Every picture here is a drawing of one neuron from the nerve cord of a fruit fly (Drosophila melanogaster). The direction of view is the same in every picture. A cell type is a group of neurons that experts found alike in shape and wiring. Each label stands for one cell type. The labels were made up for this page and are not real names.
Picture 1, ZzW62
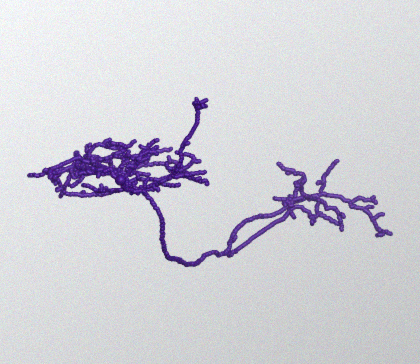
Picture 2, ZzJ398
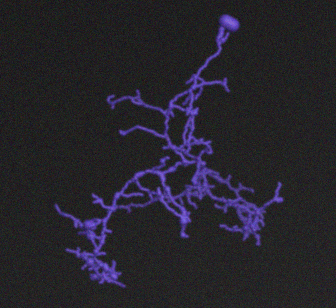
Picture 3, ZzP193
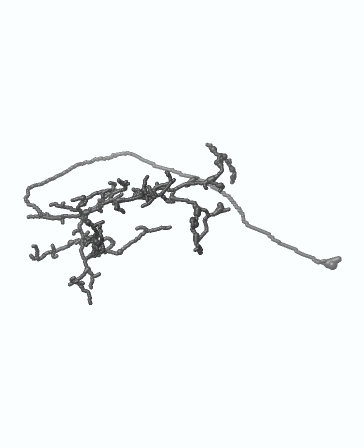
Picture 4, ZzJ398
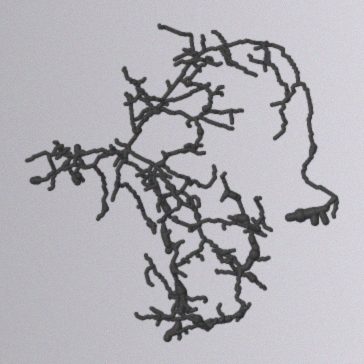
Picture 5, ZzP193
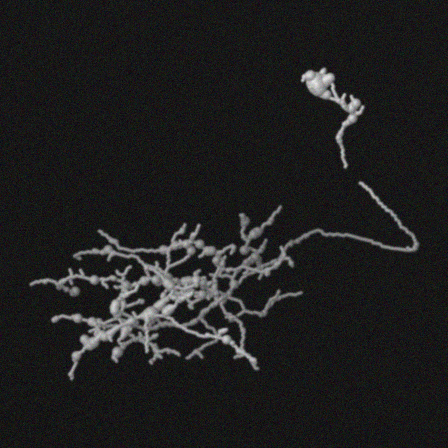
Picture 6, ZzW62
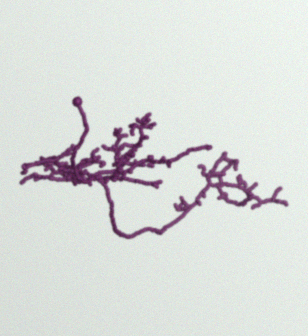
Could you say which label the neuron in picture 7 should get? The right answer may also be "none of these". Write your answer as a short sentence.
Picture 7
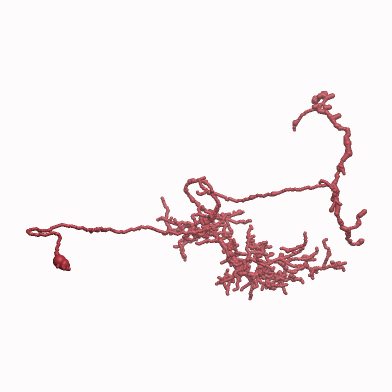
It belongs to none of these.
